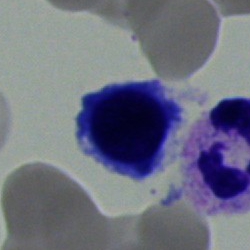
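Erythroblast in a stained bone marrow smear, checked point by point: the outline is irregular and slightly ragged rather than smoothly round; the nucleus fills most of the cell. Its chromatin is so dark and dense that little internal detail shows, and the cytoplasm is only a narrow deep blue rim.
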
